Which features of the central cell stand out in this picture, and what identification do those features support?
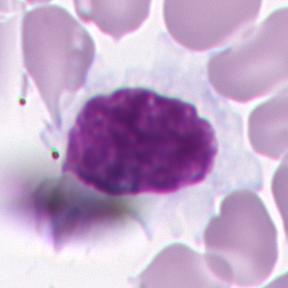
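Start with the cytoplasm: very pale, almost colourless, with just a faint grey-blue tinge, and you won't find any granules in it. Its rim is wider on the right side of the nucleus than on the left. The chromatin is dark purple, with a blotchy, partly clumped texture. This is a hairy cell.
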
